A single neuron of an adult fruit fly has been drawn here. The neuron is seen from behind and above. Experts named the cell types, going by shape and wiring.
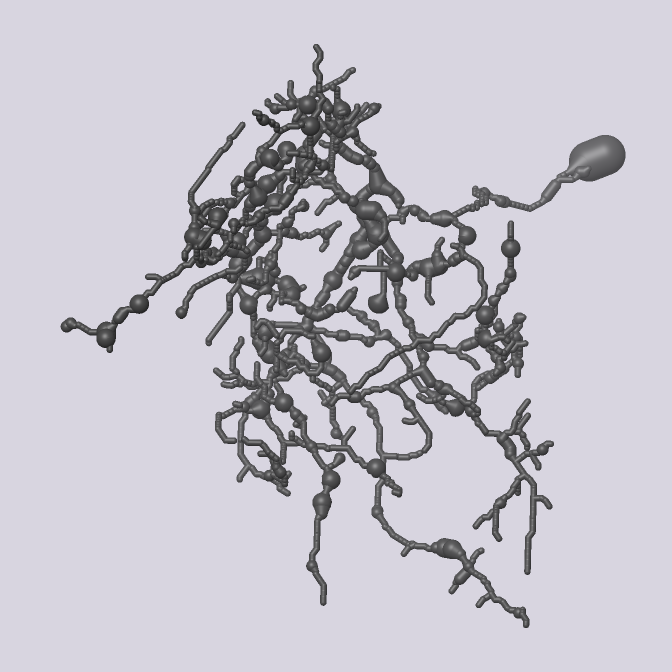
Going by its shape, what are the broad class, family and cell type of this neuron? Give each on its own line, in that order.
central-brain intrinsic neuron
hemilineage TRdl_b
GNG273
